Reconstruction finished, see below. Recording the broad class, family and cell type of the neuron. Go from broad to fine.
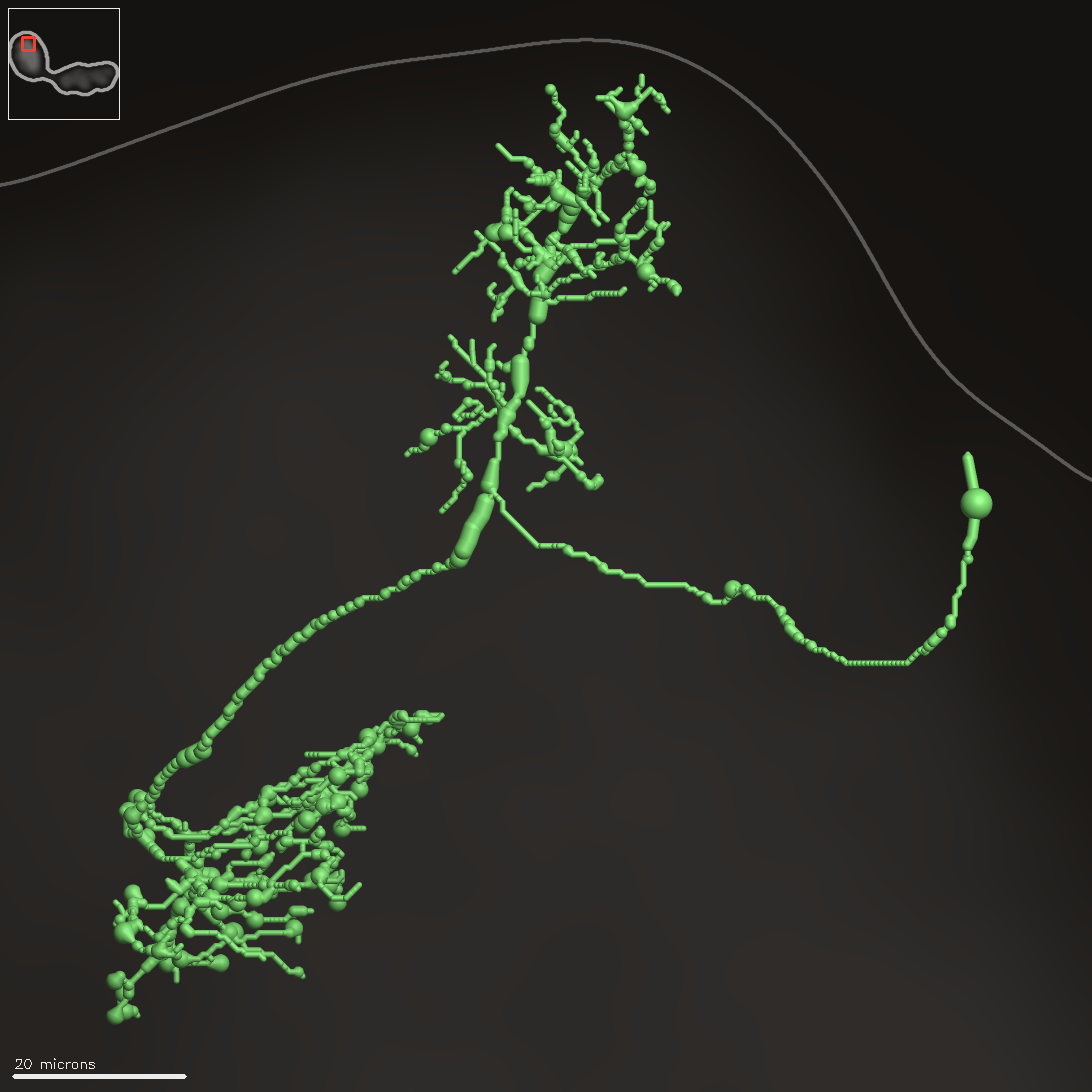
central-brain intrinsic neuron; hemilineage DL1_dorsal; FB7K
